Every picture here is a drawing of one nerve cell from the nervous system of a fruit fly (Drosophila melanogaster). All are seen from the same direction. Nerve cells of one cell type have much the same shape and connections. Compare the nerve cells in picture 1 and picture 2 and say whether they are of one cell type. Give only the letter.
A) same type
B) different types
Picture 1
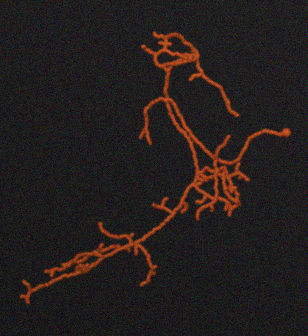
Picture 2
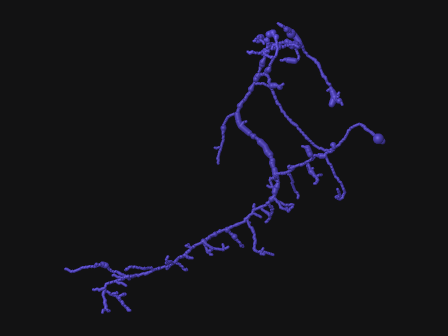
A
